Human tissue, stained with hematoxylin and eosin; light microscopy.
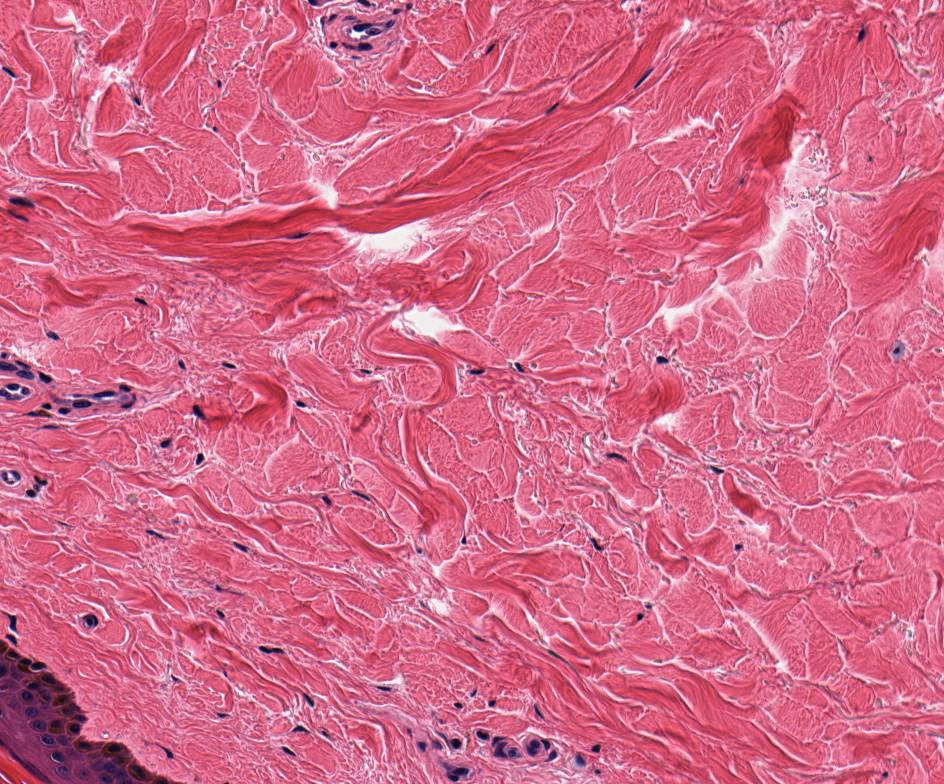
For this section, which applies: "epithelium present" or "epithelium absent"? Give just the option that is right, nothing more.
Epithelium present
